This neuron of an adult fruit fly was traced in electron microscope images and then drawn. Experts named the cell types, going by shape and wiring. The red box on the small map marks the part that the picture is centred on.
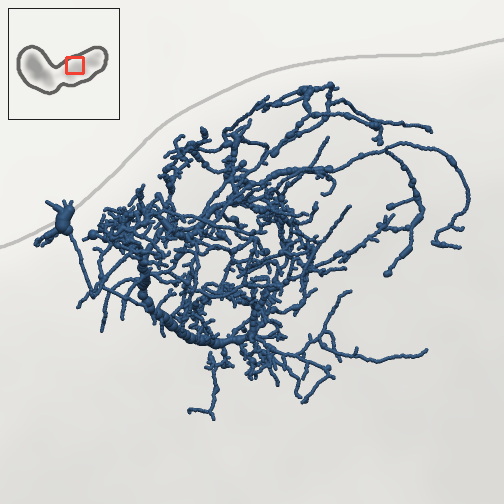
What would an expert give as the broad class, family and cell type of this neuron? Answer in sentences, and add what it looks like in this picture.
Its broad class is nerve-cord intrinsic neuron. Its family is hemilineage 19B. Its cell type is IN19B023. Its cell body lies on the left of the picture. In this view it is wider than it is tall.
